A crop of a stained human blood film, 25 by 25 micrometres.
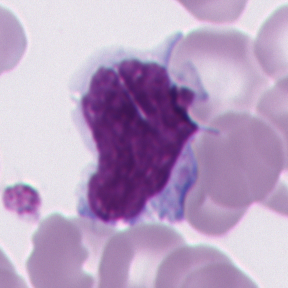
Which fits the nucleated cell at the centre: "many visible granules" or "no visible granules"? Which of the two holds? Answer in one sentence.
Visible granules are absent from the cytoplasm of the cell.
